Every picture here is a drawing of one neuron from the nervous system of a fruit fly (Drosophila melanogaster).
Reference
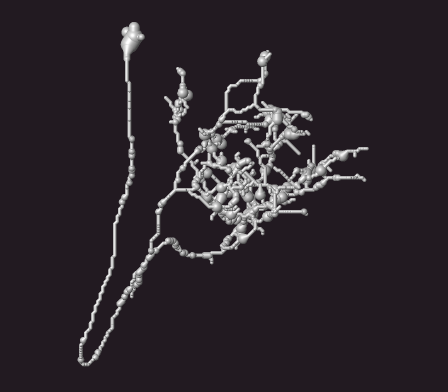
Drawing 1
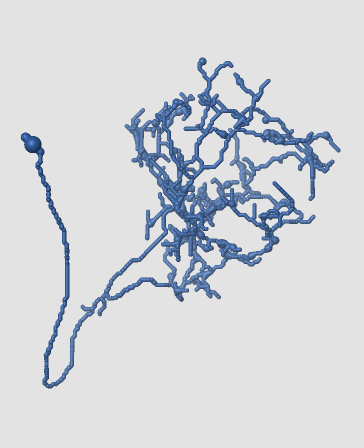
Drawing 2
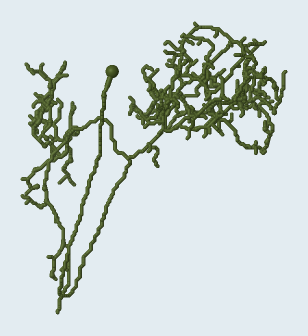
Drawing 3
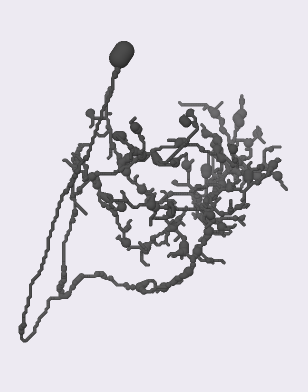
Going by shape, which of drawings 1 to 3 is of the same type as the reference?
Drawing 1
